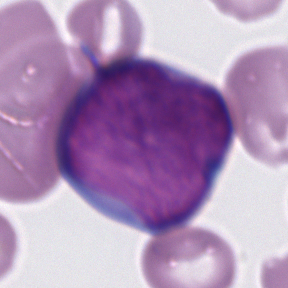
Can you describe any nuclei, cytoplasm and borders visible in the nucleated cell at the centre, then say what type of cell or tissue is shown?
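Here the nucleus fills almost the whole cell; chromatin finely dispersed, purple, without coarse dark clumps. Outline roughly round, with a few slightly flattened, angular stretches. Cytoplasm only a thin rim, widest as a crescent at lower left. I'd say myeloblast.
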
